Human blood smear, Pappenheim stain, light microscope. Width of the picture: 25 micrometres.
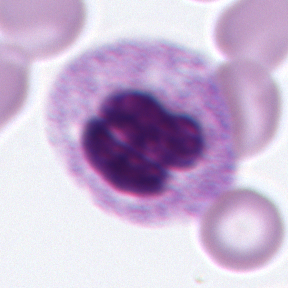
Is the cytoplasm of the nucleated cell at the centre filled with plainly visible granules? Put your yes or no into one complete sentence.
Yes, visible granules are present in great number in its cytoplasm.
